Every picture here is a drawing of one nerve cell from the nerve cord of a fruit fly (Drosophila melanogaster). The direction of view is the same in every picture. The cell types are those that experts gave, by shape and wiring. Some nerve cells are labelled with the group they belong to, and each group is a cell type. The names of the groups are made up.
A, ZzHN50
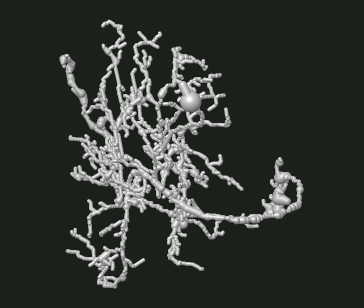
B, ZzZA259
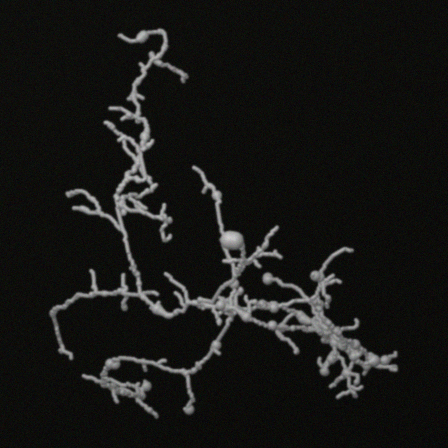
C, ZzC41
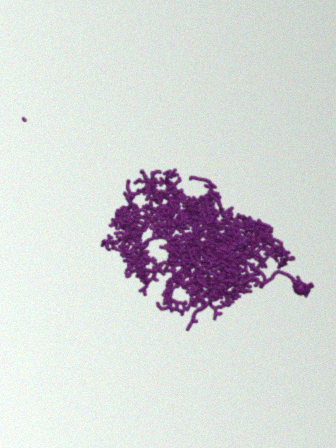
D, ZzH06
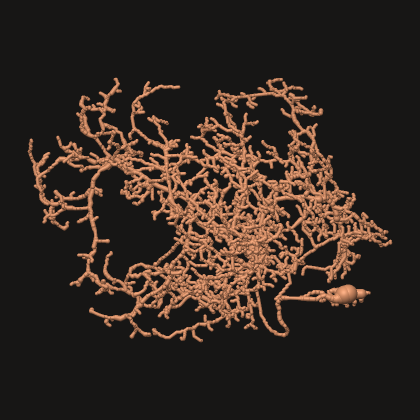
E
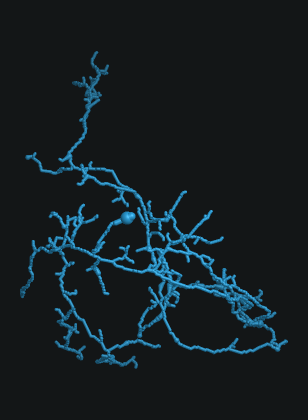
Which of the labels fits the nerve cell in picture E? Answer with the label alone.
ZzZA259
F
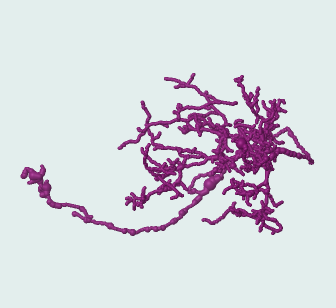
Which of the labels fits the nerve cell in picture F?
ZzHN50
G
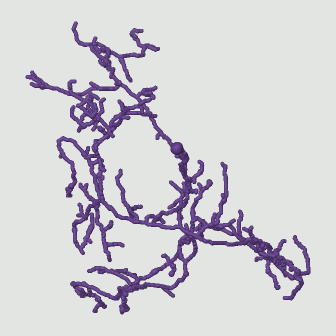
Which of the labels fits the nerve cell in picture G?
ZzZA259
